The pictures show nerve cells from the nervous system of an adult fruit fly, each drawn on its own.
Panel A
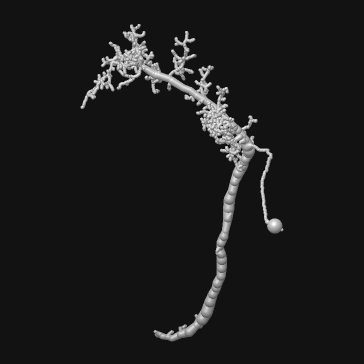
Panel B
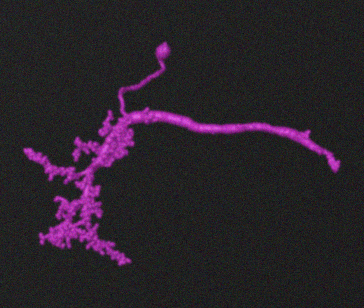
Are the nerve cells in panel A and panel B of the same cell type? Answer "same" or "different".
same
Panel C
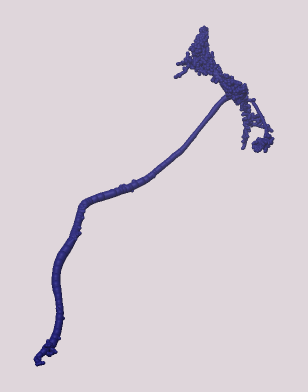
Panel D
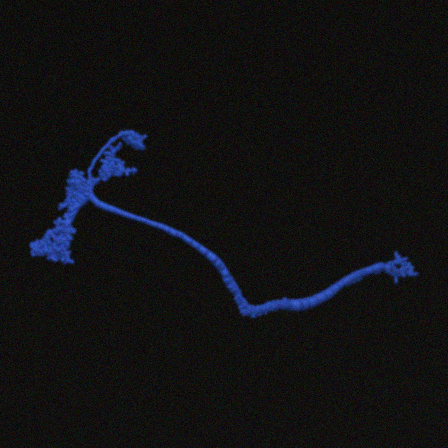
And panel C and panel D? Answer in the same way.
same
